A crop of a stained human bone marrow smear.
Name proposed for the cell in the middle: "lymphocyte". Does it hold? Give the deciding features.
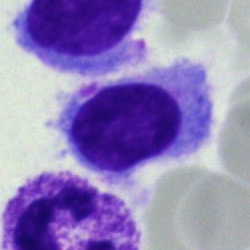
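The outline of the cell is irregular and ragged rather than smooth, and small fine tags and blebs project from its edge, most visibly on the left side.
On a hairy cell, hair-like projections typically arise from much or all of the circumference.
These projections go with hairy cell. The cytoplasm is pale bluish-lilac and is widest on the upper right side of the nucleus.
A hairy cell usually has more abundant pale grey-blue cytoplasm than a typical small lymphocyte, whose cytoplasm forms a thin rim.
The chromatin stains deep purple and looks fairly dense throughout the nucleus. Taken together, lymphocyte does not fit; the cell is a hairy cell.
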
